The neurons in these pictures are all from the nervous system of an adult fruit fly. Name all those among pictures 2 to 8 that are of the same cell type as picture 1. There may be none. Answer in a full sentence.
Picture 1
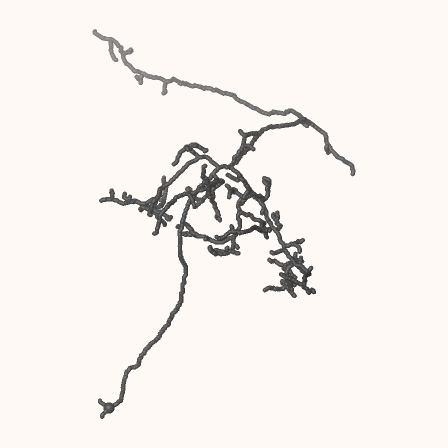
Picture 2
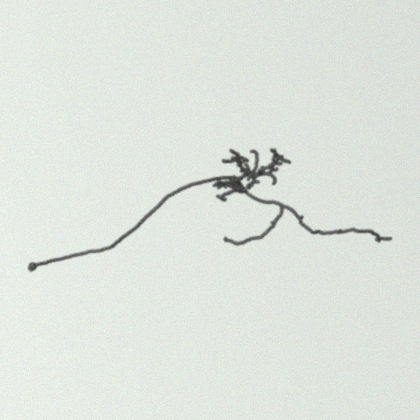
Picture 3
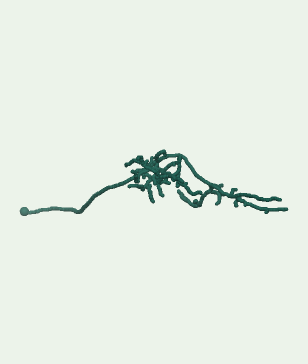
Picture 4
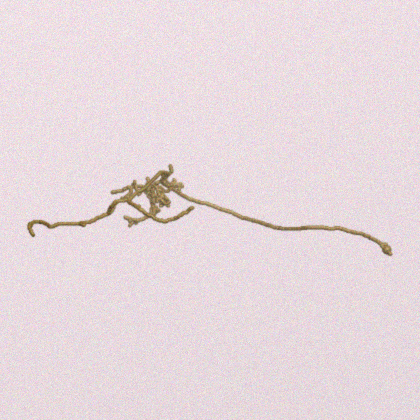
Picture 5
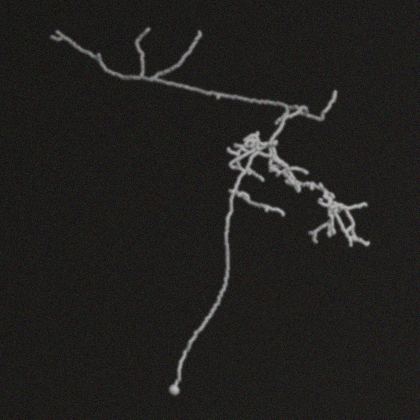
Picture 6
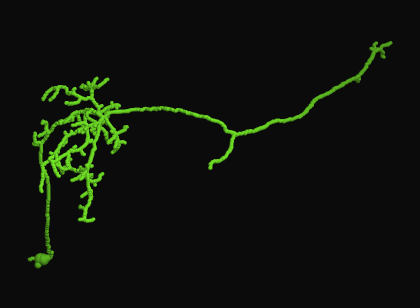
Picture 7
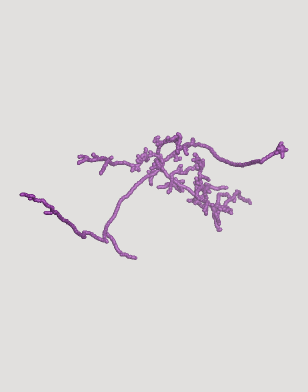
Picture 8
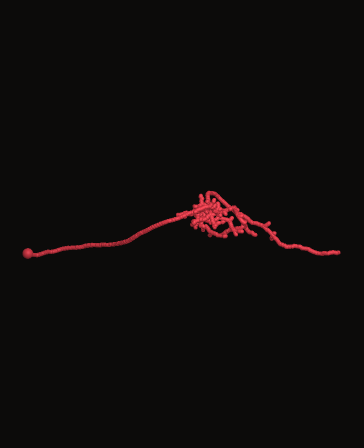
Picture 5, picture 6 and picture 7 are of the same cell type.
